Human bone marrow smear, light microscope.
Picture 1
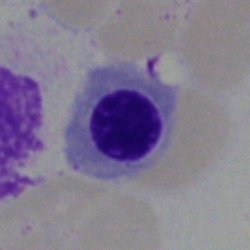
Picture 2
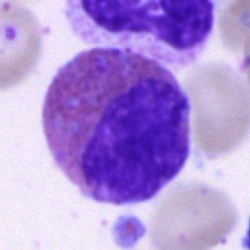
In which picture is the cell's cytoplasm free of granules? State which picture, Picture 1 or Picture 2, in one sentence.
Within the cytoplasm of the cell in picture 1, no granule is visible.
